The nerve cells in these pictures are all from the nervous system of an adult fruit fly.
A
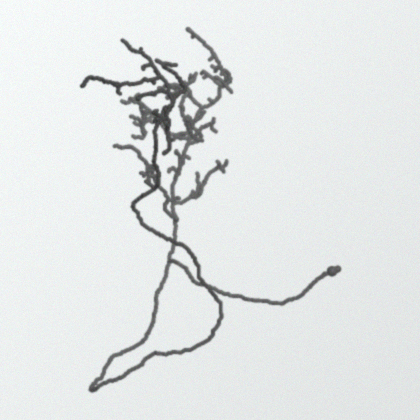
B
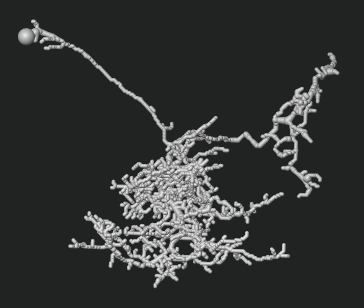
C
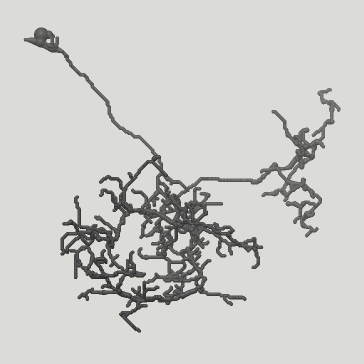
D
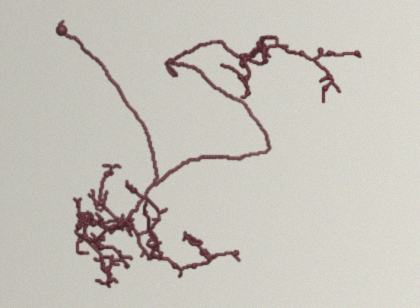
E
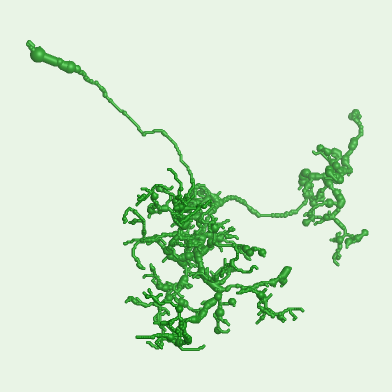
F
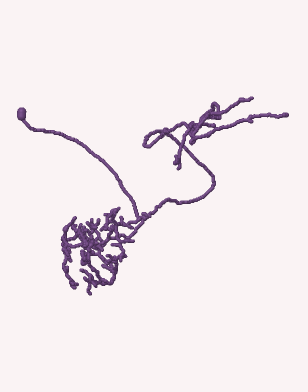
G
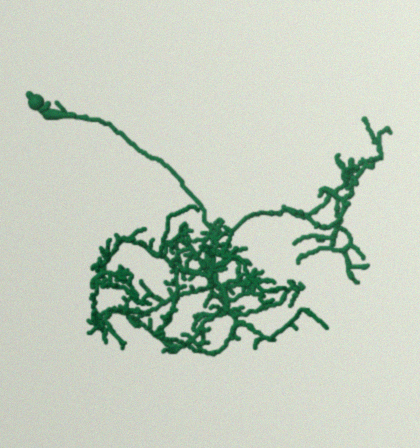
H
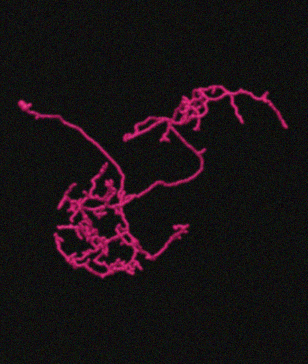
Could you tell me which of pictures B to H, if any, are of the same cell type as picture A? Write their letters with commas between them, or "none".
D, F, H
